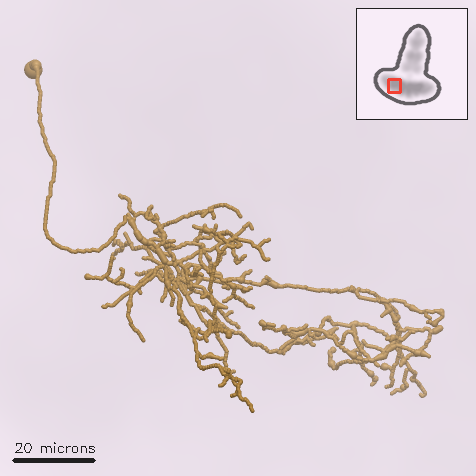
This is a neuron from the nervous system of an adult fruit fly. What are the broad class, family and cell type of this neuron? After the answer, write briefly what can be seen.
It is a central-brain intrinsic neuron. The family is hemilineage LHl1. Its cell type is LHAV4c2. Its cell body lies at the upper left of the picture. From left to right in the picture it spans about 100 microns. Dozens of branch ends can be seen.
